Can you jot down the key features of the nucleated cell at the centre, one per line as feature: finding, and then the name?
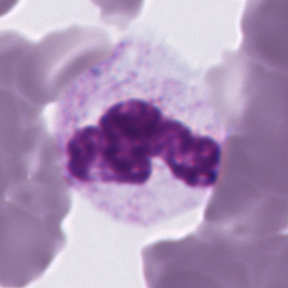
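Outline: roughly round, as far as I can judge
Chromatin: dark purple, coarsely clumped
Cytoplasm: plentiful, a pale pinkish-lilac
Granules: fine, pink-violet, scattered all through the cytoplasm
Name: segmented neutrophil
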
